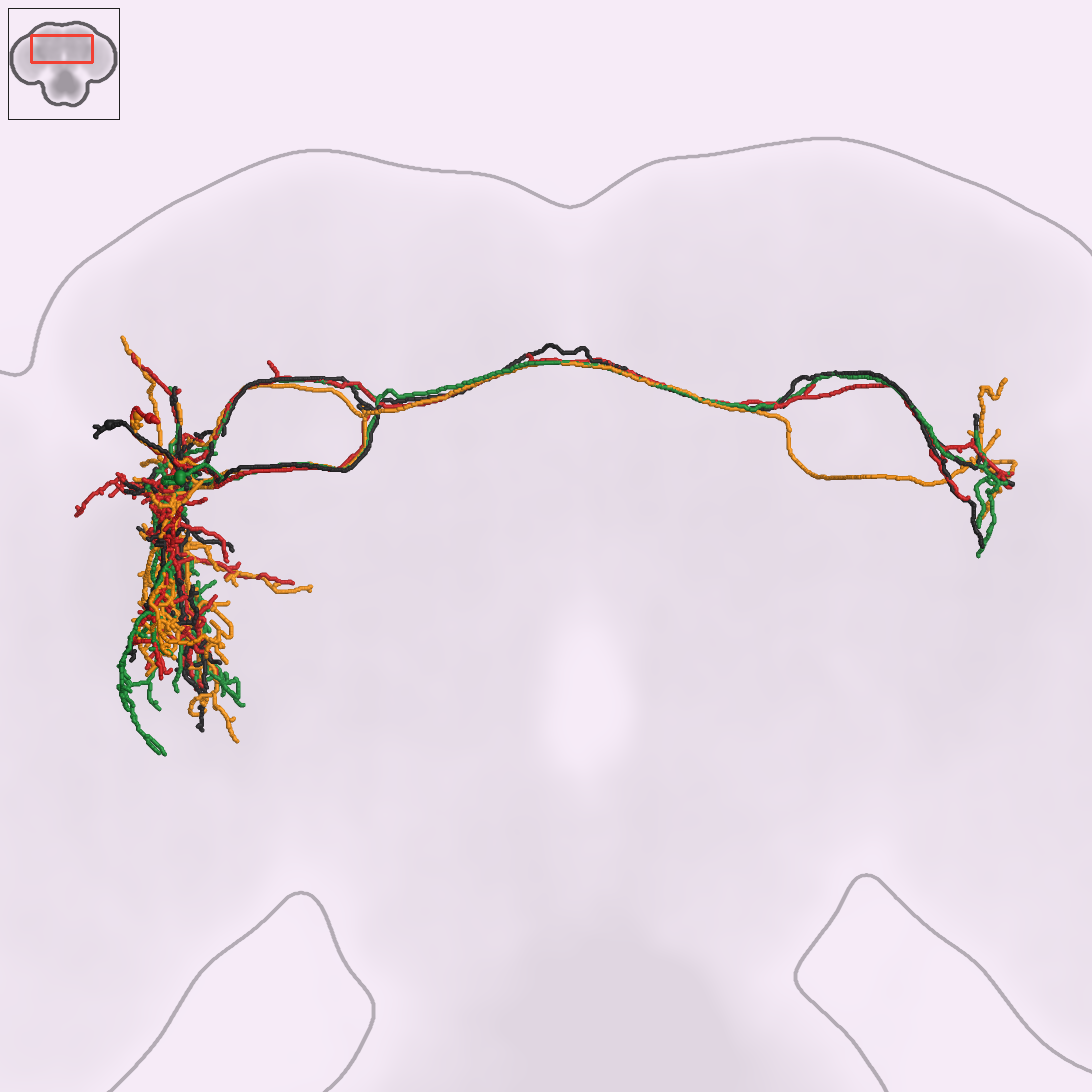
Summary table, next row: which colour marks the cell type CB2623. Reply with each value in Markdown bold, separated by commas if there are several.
**red**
